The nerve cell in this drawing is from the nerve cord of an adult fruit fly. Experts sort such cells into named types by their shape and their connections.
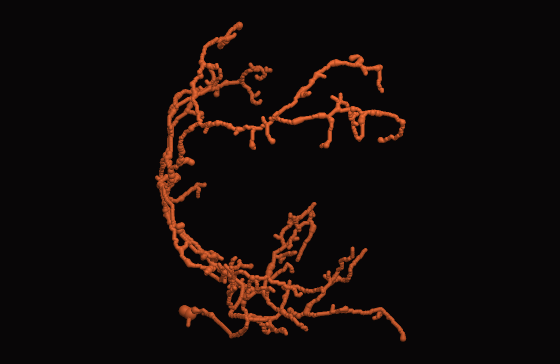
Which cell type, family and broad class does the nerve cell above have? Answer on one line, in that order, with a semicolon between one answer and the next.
IN13A047; hemilineage 13A; nerve-cord intrinsic neuron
